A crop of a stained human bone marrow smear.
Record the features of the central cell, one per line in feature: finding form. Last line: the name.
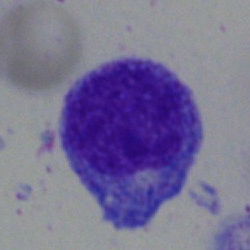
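Chromatin: finely stippled, not coarsely clumped
Cytoplasm: paler zone against lower side of nucleus
Granules: none seen
Outline: lower edge bulges outward, irregular
Name: promyelocyte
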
